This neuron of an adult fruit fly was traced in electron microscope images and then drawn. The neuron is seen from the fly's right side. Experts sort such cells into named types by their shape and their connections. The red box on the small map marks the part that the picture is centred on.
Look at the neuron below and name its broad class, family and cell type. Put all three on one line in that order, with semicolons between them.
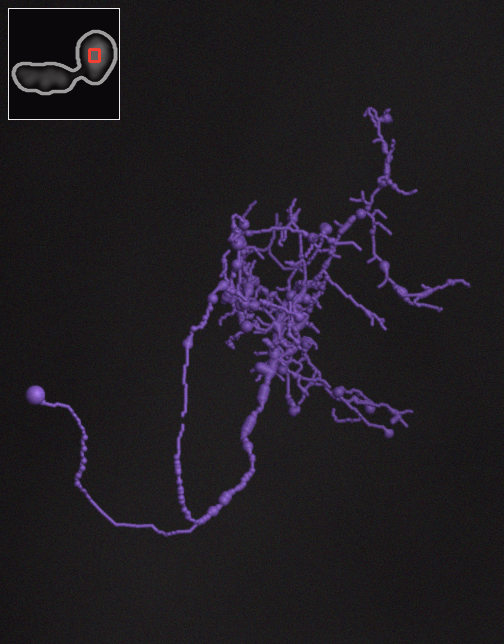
central-brain intrinsic neuron; hemilineage VPNp&v1_ventral; PLP186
